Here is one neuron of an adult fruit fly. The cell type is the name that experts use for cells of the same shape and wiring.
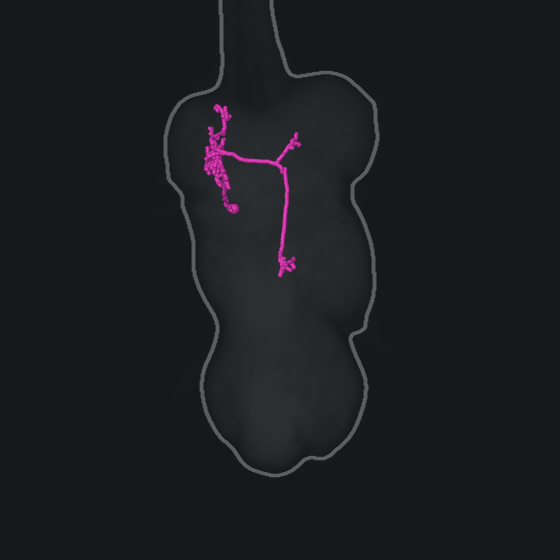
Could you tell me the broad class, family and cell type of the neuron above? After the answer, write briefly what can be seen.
Its broad class is nerve-cord intrinsic neuron. The family is hemilineage 06A. Its cell type is IN06A067_d. It is in the nerve cord and does not reach the brain. In this view it is taller than it is wide.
